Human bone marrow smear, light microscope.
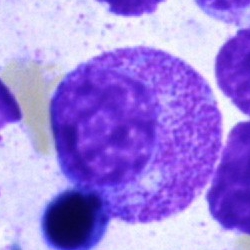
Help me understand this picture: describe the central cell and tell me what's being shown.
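Start with the outline of the central cell: it is round and smooth. Now follow the cytoplasm, which forms a generous rim lying mainly to the right of the nucleus. Notice how crowded it is with fine purple granules. Just below and to the right of the nucleus, look for a pale patch where the cytoplasm is less granular. This cell is a myelocyte.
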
